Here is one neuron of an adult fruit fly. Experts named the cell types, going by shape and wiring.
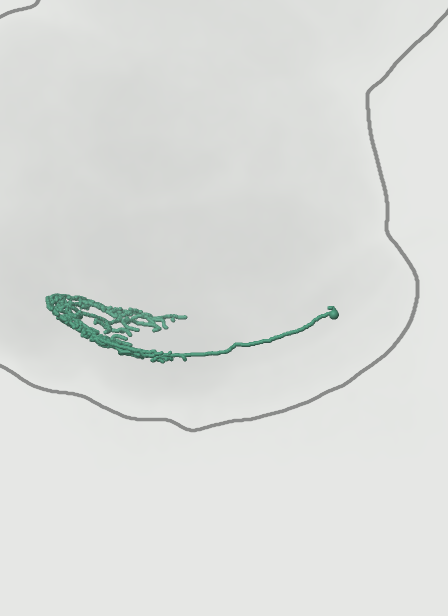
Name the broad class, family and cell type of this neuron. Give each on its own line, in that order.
optic-lobe intrinsic neuron
Cm
Cm-DRA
